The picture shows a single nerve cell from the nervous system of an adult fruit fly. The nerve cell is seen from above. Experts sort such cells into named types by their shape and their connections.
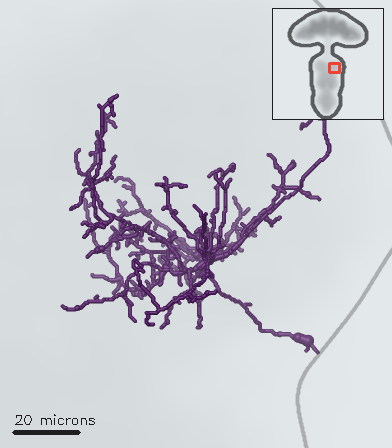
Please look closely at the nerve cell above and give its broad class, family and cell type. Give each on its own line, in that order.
nerve-cord intrinsic neuron
hemilineage 04B
IN04B093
